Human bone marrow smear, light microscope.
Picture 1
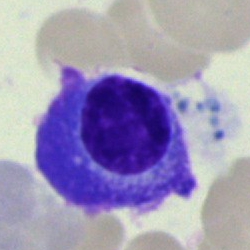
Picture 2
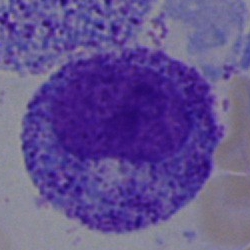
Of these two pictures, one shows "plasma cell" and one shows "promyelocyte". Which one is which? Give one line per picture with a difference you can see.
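Picture 1: plasma cell. The cytoplasm shows no distinct coloured granules.
Picture 2: promyelocyte. The cytoplasm is packed with coarse dark purple granules.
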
